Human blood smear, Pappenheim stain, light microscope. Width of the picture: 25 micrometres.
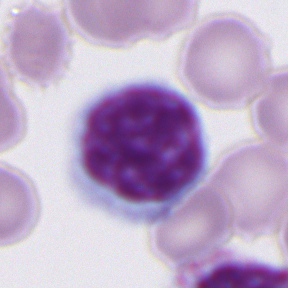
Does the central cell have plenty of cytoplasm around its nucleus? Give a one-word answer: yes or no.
No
